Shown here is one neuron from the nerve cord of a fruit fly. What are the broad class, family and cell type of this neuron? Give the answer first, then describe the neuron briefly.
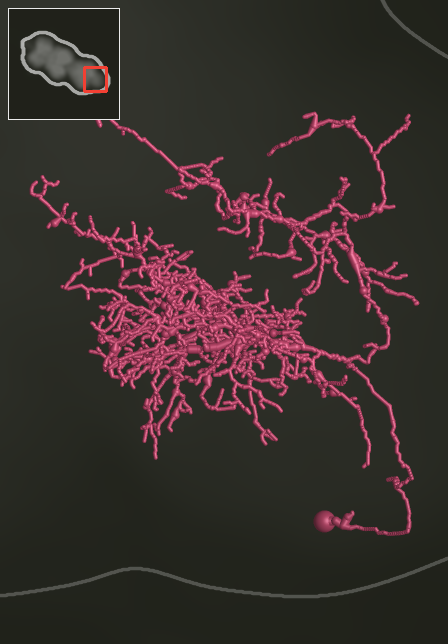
This is a nerve-cord intrinsic neuron. Its family is hemilineage 00A. It is of cell type IN00A027. More than a hundred branch ends can be seen. As drawn here it is about as wide as it is tall.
